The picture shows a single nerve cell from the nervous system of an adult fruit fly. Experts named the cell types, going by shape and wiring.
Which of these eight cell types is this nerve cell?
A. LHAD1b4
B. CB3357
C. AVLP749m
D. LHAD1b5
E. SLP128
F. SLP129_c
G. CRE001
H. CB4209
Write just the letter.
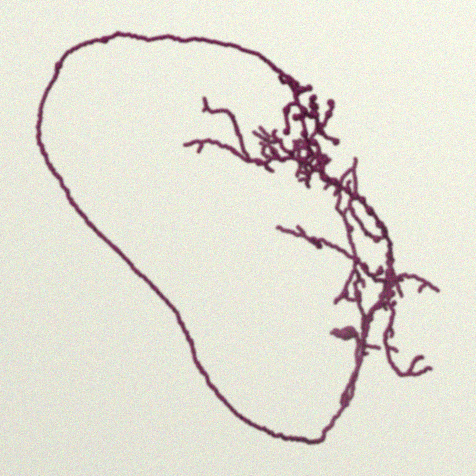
D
